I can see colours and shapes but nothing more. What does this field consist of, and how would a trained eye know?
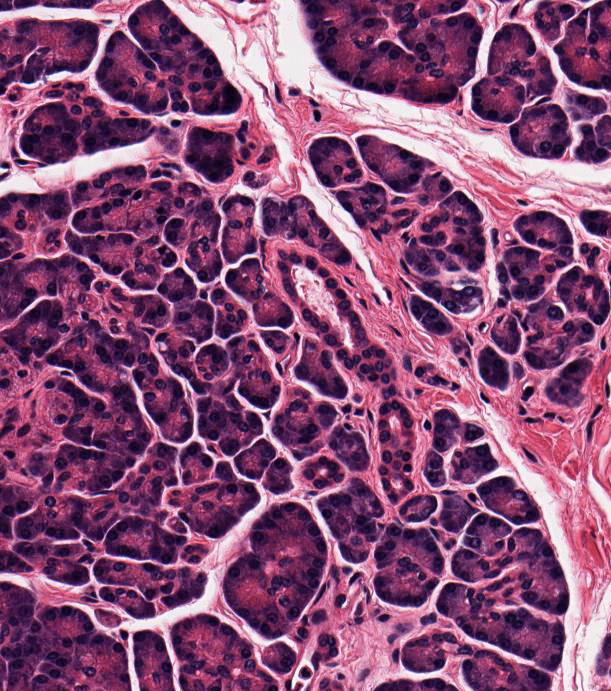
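The field shows exocrine pancreas. Point one: closely packed rounded acini, grouped into lobules by pink fibrous septa. Point two: pyramidal acinar cells with round basal nuclei near each acinus's outer edge. Point three: tiny central lumens, mostly hard to see. Point four: a small duct, cuboidal-lined with a narrow pale lumen, in connective tissue near the centre.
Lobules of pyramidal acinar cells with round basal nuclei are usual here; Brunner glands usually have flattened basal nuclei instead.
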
